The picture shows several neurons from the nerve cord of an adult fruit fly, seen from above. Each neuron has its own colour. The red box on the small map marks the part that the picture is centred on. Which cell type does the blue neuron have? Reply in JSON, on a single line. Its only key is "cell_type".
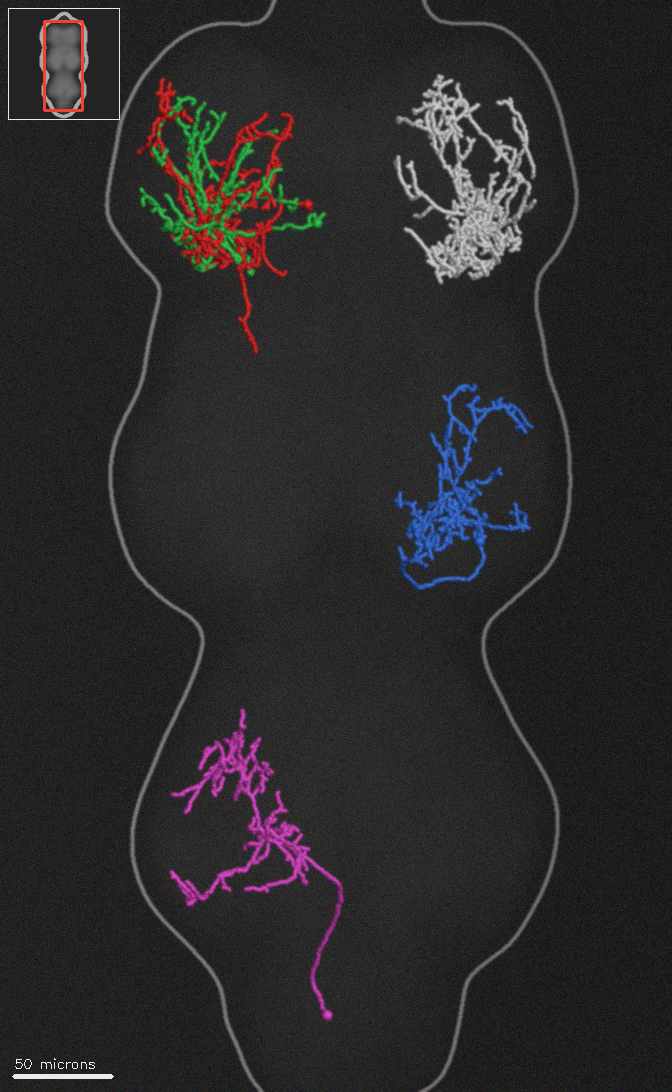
{"cell_type": "IN04B103"}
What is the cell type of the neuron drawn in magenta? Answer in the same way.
{"cell_type": "IN04B104"}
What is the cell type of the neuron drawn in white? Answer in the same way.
{"cell_type": "IN04B092"}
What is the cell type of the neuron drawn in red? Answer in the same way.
{"cell_type": "IN04B098"}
